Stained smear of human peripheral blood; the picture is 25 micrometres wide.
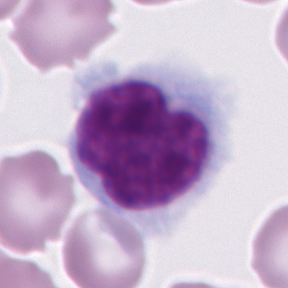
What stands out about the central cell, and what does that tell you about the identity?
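The edge of the cell is ragged and carries fine, wispy projections of cytoplasm. A notch is present in the upper right margin of the nucleus, in which no nucleolus is visible. The cytoplasm contains no visible granules. The cell is a hairy cell.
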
